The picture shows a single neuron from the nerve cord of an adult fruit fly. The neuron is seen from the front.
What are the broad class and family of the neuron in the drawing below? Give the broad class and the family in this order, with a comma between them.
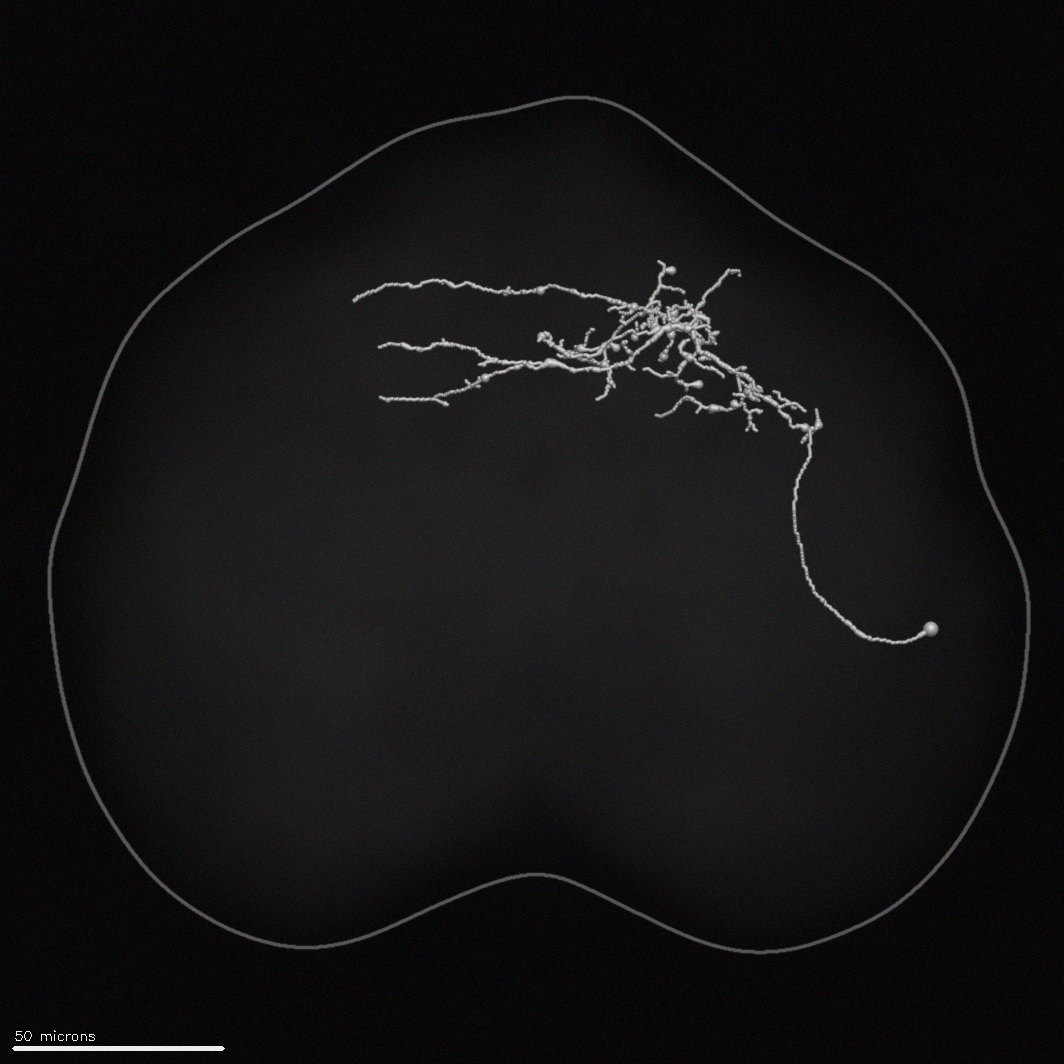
nerve-cord intrinsic neuron, hemilineage 03B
